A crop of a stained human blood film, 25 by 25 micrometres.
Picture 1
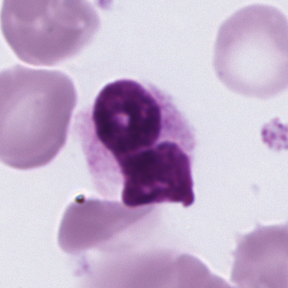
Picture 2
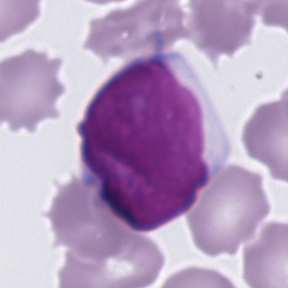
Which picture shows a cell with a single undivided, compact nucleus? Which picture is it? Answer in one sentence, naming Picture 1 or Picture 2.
For the cell in Picture 2, the nucleus is one compact round, oval or kidney-shaped mass.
